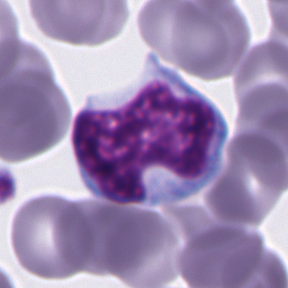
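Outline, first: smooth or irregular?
Irregular, with a small pointed tip at the top.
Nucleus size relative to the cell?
It fills most of the cell.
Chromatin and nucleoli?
The chromatin is dense and dark purple with fine pinkish specks scattered over it; no nucleoli are visible.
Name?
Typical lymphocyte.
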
